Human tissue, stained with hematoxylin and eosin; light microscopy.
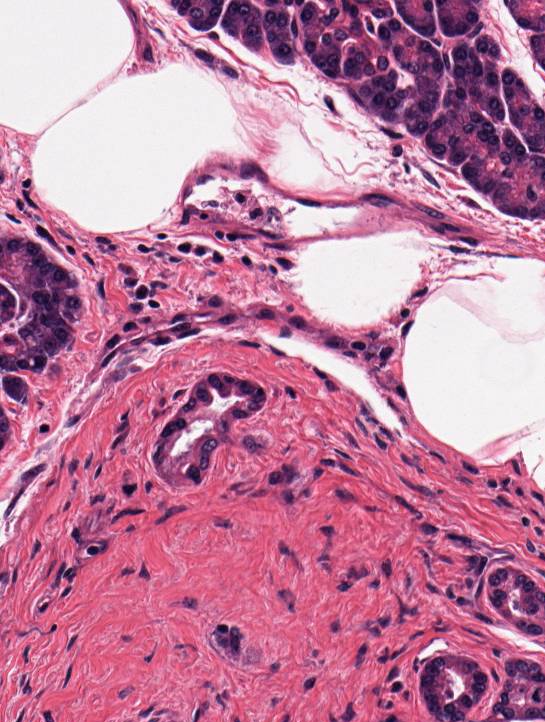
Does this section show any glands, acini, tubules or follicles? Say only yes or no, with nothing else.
Yes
